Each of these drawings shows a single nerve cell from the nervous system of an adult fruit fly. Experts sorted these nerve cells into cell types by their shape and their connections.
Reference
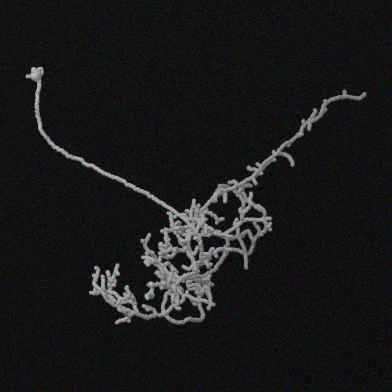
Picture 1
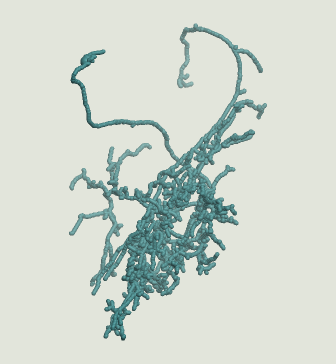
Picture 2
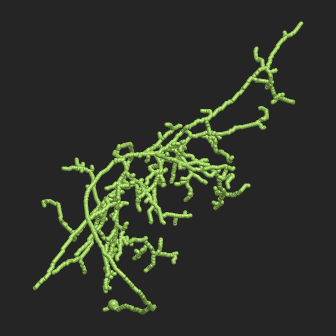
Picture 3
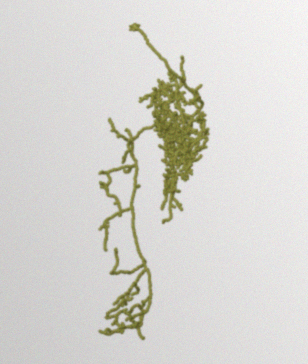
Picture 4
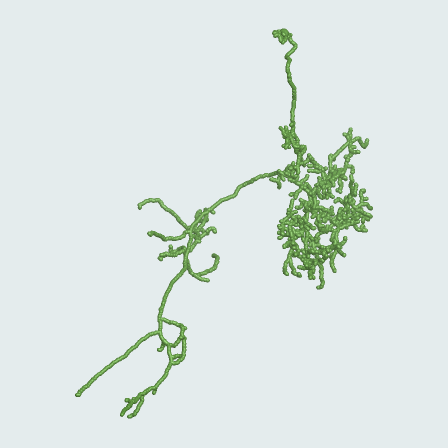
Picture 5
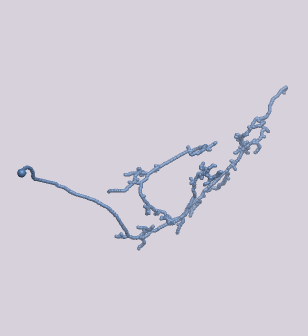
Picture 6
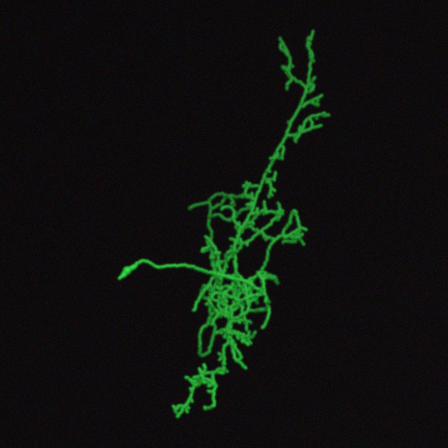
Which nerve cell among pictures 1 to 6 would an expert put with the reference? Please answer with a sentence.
The nerve cell in picture 6 is of the same cell type.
